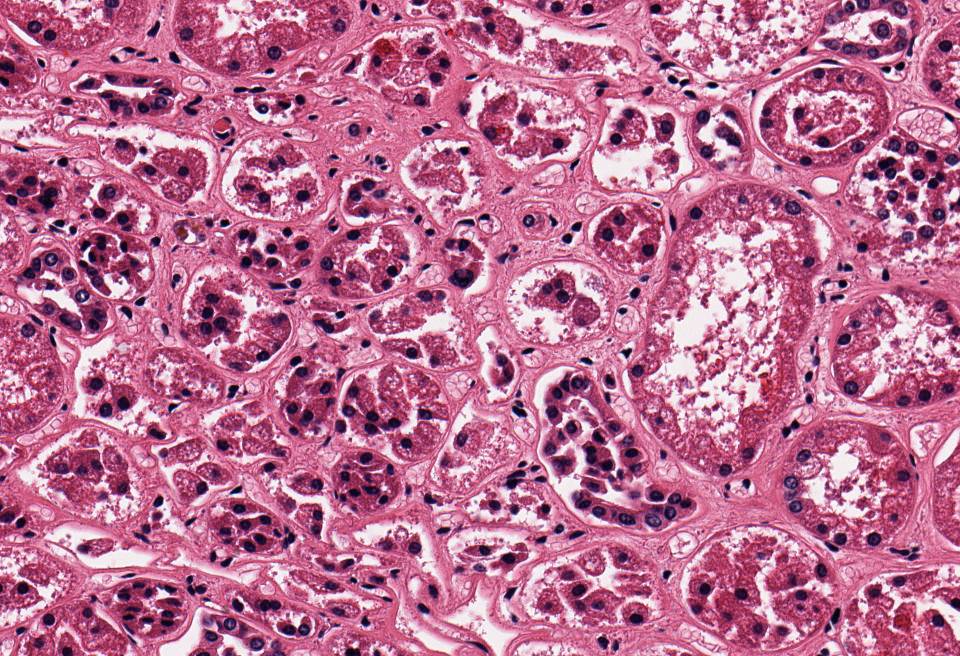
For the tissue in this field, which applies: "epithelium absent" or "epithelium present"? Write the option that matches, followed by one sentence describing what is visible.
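Epithelium present. Most tubules are lined by cuboidal cells with abundant granular eosinophilic cytoplasm.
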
